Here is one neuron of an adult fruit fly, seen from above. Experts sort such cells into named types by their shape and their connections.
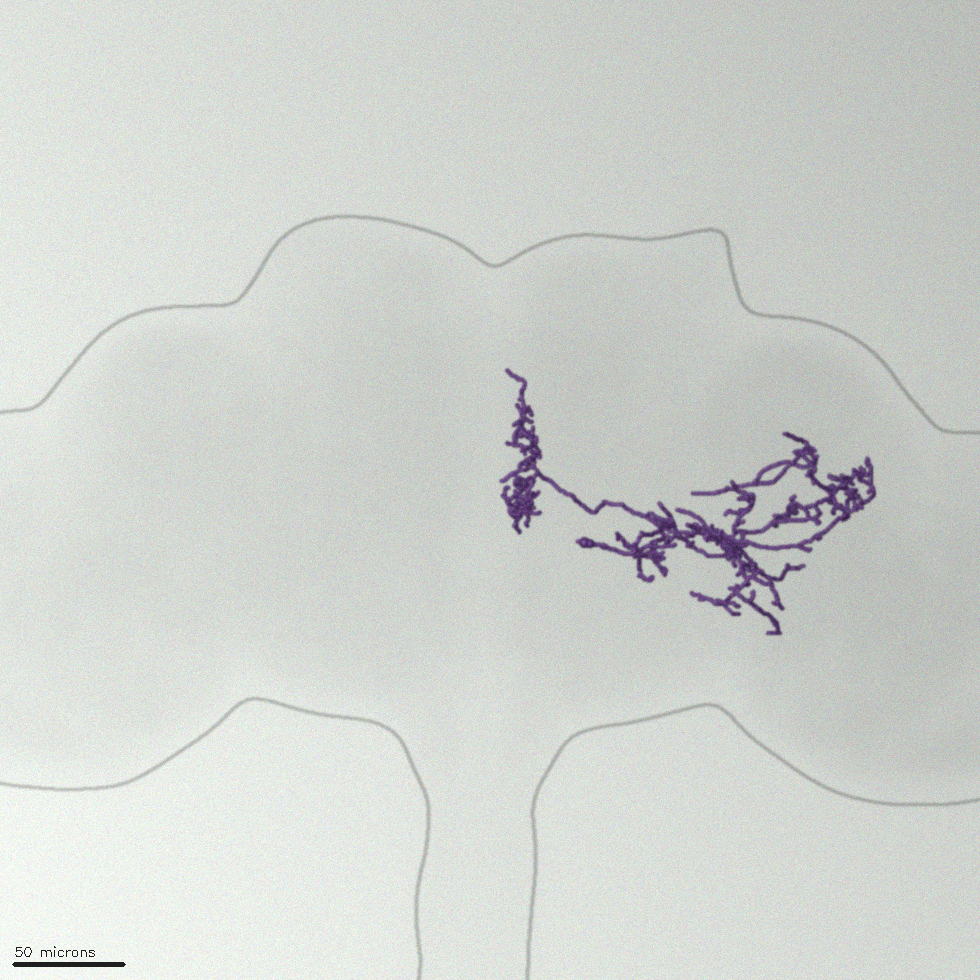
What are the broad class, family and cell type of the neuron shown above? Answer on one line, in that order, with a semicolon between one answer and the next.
central-brain intrinsic neuron; hemilineage SMPp&v1_posterior; SMP444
